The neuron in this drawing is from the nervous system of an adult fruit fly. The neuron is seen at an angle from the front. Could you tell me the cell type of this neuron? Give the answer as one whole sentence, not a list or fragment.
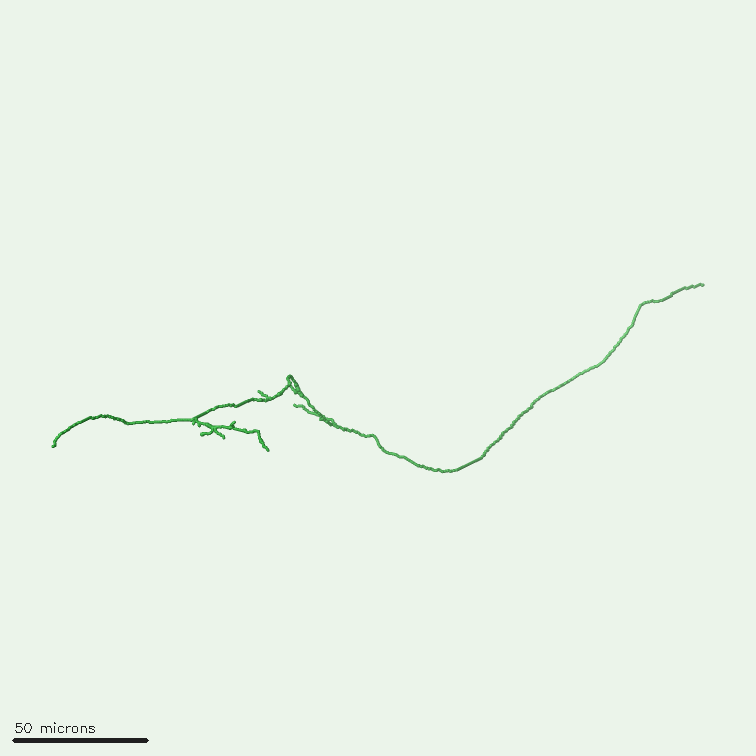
Under cell type classification, the neuron is SNta22.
